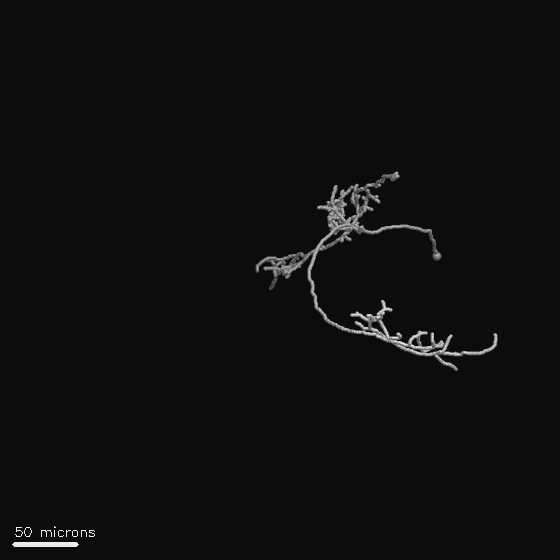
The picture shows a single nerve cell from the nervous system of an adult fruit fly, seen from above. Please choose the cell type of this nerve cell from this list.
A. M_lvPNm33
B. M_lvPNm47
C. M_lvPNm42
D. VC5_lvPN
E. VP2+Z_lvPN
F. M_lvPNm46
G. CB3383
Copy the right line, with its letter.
E. VP2+Z_lvPN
